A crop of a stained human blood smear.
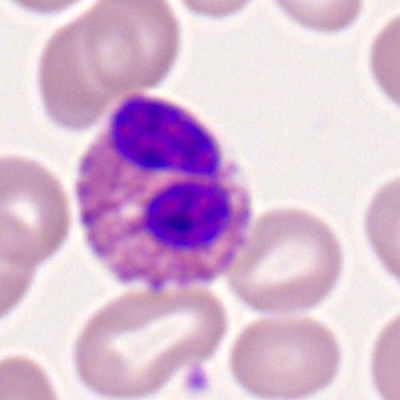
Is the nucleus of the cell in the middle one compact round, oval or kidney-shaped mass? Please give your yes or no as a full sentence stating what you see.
No, separate lobes make up the nucleus of this cell.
